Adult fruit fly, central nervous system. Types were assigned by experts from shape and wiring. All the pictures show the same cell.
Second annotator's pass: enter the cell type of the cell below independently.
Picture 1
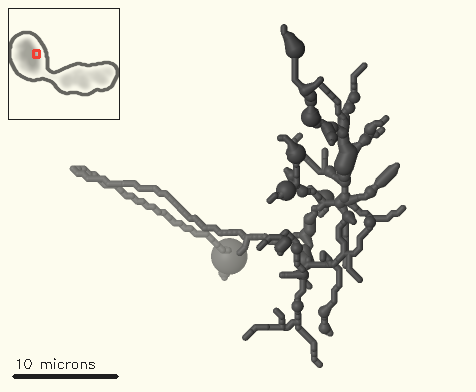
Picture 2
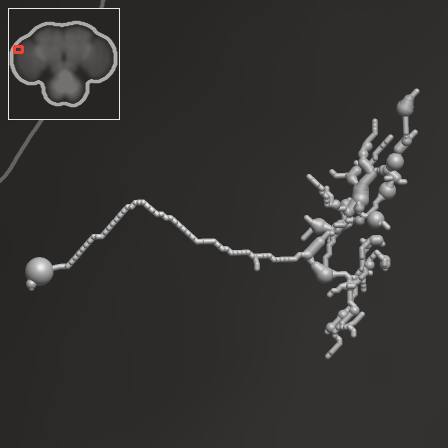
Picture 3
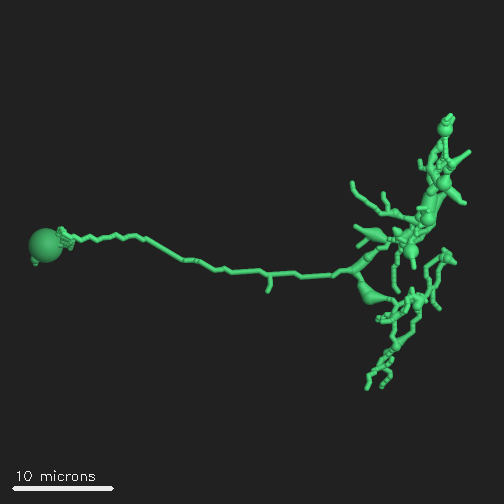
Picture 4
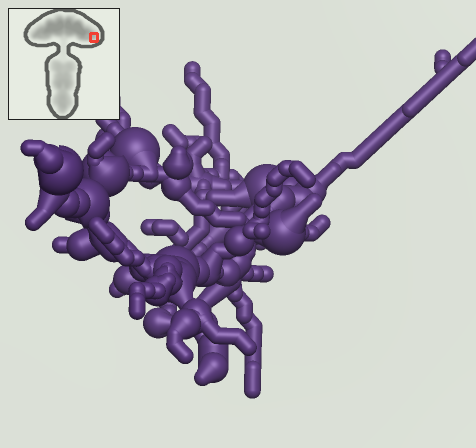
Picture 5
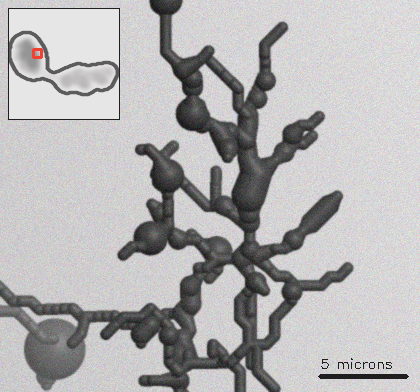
Cm1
